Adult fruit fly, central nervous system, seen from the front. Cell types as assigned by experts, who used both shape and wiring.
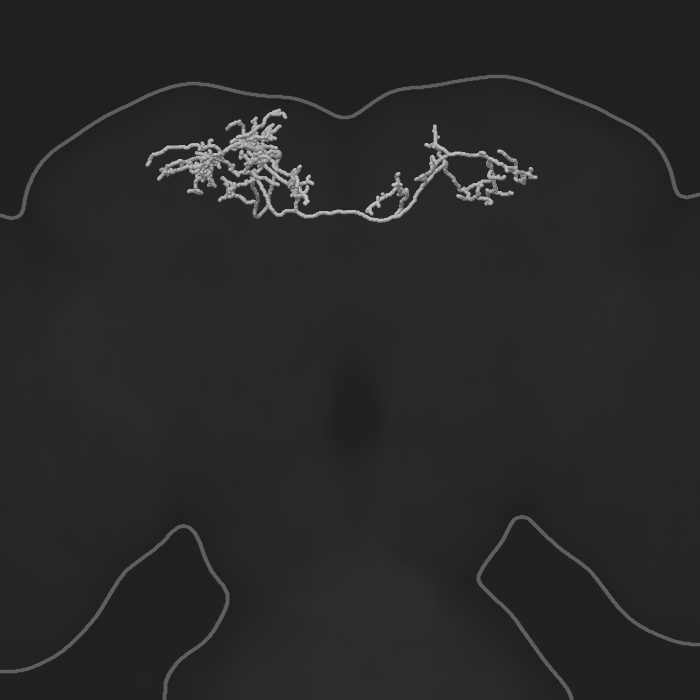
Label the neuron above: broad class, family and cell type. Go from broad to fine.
central-brain intrinsic neuron; hemilineage SIPp1; SIP066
